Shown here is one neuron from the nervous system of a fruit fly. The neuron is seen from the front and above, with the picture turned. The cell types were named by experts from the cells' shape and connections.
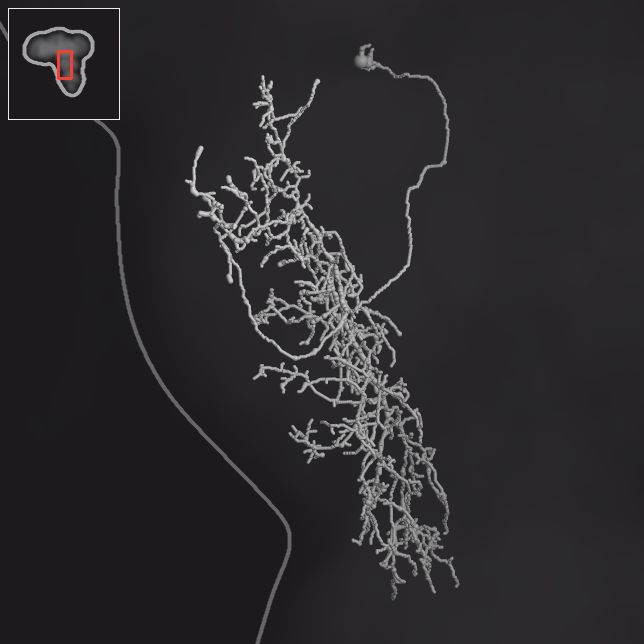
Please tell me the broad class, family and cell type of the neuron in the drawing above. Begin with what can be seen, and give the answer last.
The cell body can be seen at the top of the picture. More than a hundred branch ends can be seen. Its broad class is nerve-cord intrinsic neuron. The family is hemilineage 02A. The cell type is IN02A018.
